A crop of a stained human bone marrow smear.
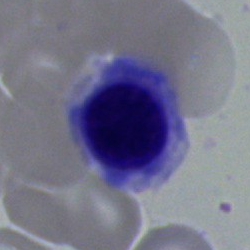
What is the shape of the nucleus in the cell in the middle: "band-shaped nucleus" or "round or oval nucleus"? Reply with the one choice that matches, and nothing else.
Round or oval nucleus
